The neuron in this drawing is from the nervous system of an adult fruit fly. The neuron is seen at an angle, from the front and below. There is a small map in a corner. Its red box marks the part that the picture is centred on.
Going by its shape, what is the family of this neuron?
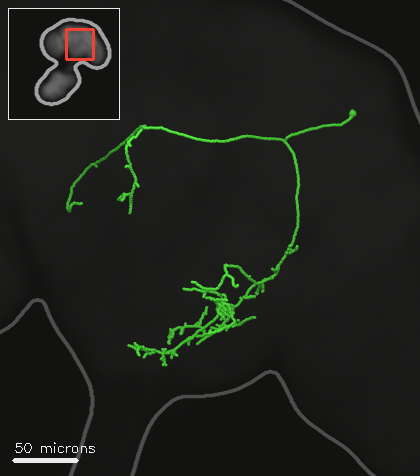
hemilineage AOTUv3_ventral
